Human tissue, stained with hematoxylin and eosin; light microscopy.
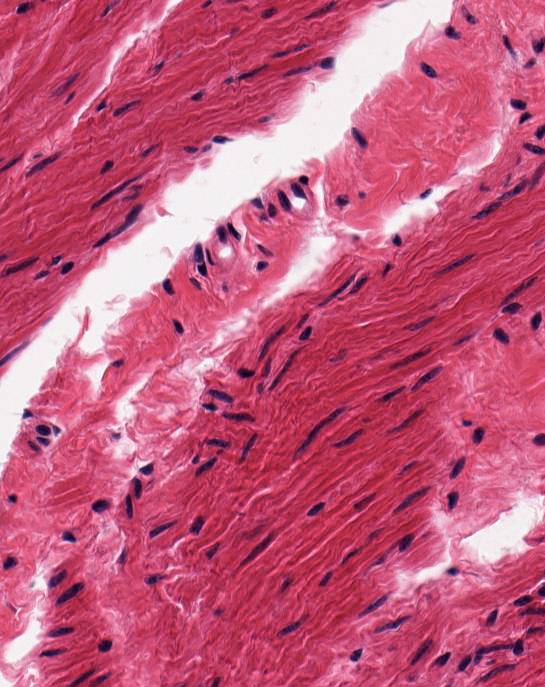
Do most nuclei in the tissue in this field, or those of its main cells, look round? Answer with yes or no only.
No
